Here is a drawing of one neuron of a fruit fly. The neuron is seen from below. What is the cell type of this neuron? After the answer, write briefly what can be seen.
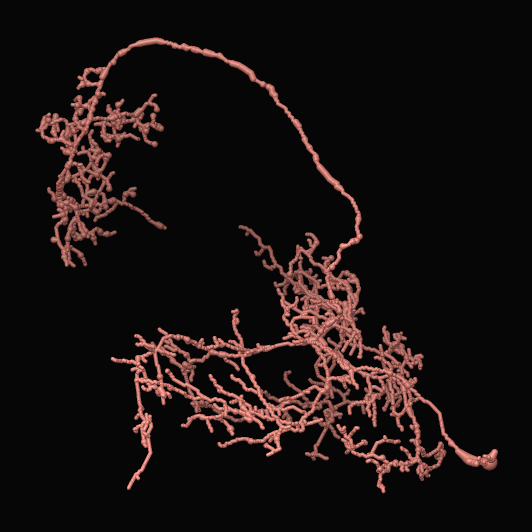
Its cell type is SMP041. This is a central-brain intrinsic neuron. The picture shows more than a hundred branch ends. As drawn here it is about as wide as it is tall.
